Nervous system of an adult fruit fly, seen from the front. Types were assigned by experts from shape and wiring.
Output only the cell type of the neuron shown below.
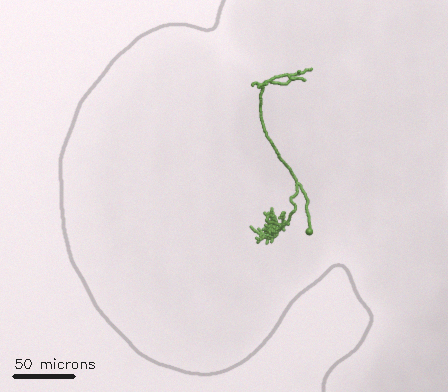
LC16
